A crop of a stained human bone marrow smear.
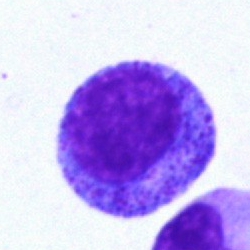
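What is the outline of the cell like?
Round and smooth.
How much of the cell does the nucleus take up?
Most of it.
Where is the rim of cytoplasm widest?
Below and to the right of the nucleus; the cytoplasm is pale bluish-lilac.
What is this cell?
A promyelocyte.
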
